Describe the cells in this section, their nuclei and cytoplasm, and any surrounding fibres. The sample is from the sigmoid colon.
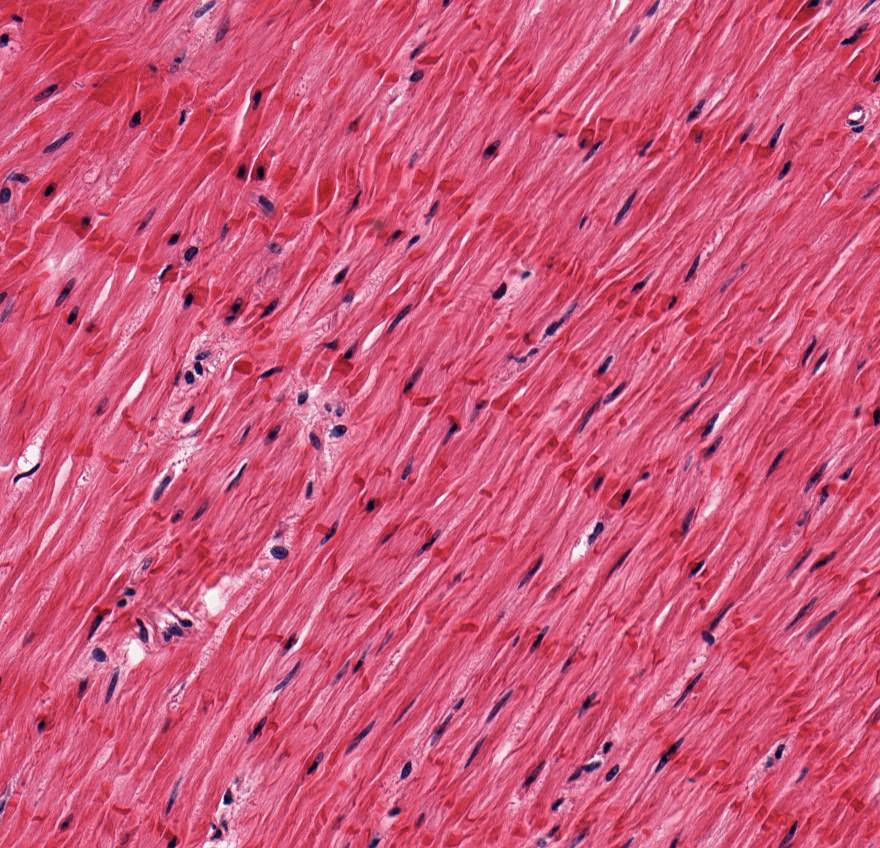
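Field entirely occupied by closely packed eosinophilic muscle fibres, cut along their length. Fibres run diagonally, lower left to upper right. Darker red bands stripe across them, running upper left to lower right. Elongated dark purple nuclei scattered throughout, long axes parallel to the fibres.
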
